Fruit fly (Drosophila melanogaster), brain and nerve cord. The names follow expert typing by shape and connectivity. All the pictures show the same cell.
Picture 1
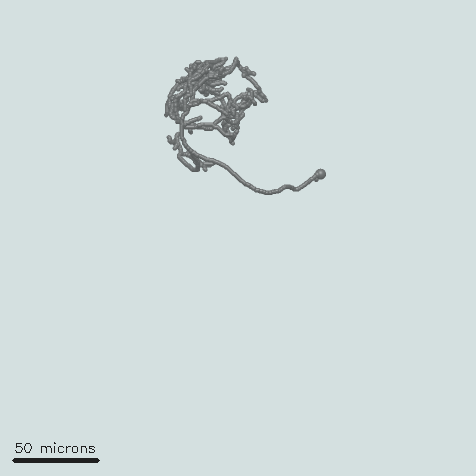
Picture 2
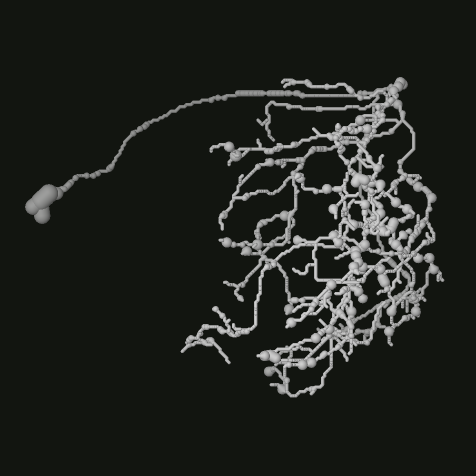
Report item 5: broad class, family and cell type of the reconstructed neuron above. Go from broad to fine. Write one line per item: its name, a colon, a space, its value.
broad class: nerve-cord intrinsic neuron
family: hemilineage 14A
cell type: IN14A020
